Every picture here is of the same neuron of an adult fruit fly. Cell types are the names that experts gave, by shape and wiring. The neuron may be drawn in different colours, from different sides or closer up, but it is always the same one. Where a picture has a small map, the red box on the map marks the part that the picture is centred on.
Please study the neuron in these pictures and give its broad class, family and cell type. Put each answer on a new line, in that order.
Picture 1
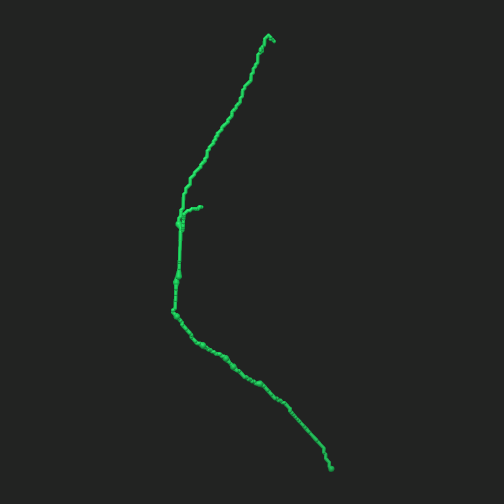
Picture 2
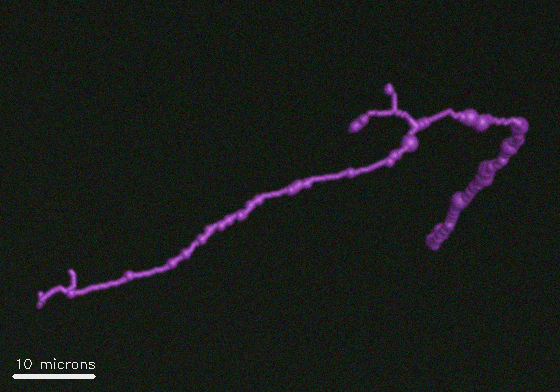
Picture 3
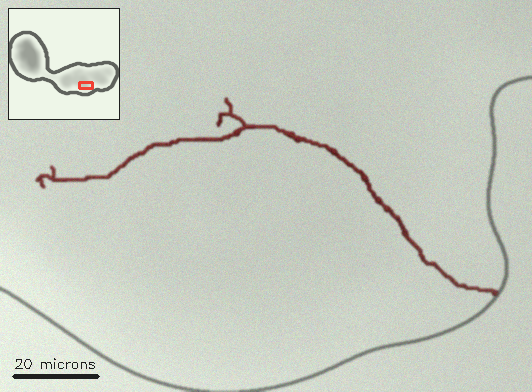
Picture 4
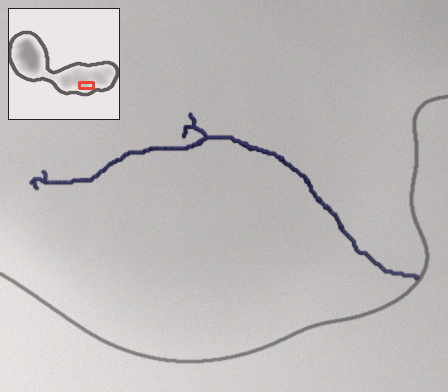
sensory neuron entering the nerve cord
class mechanosensory tactile
SNta19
